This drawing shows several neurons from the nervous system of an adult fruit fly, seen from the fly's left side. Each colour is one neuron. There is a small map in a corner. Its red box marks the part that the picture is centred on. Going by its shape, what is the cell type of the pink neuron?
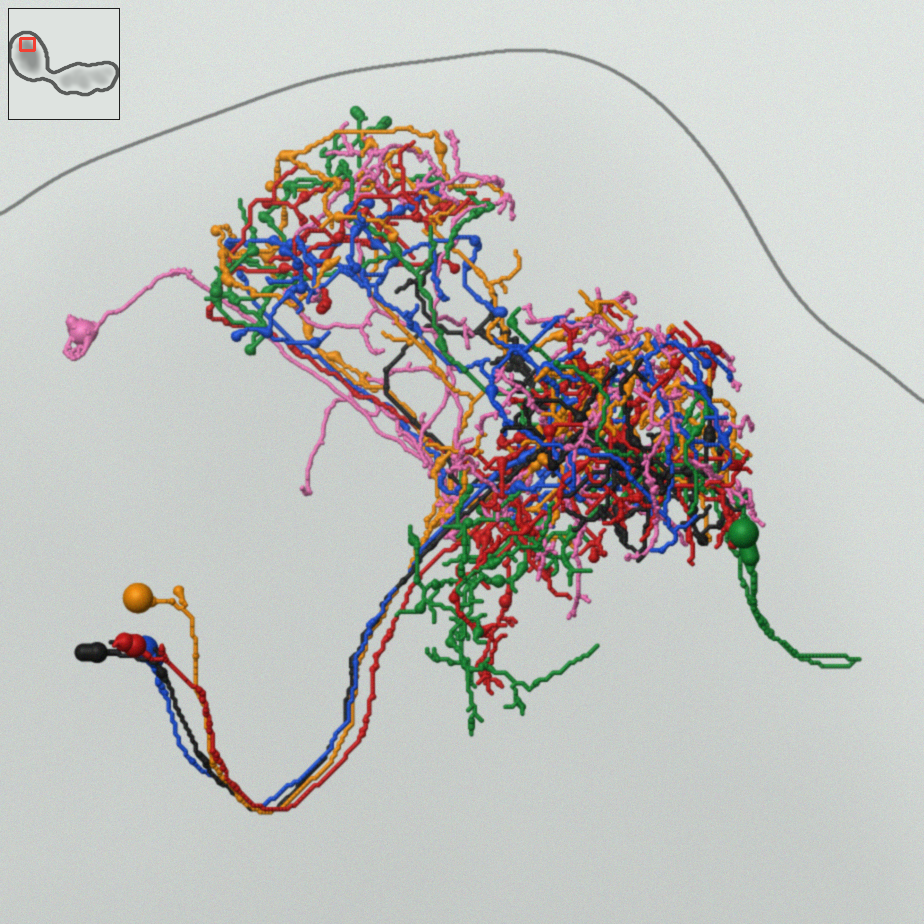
LHAD3f1_a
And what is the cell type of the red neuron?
CB1811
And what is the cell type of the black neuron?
CB2701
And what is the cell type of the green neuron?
CB3288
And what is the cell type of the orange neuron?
CB2919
